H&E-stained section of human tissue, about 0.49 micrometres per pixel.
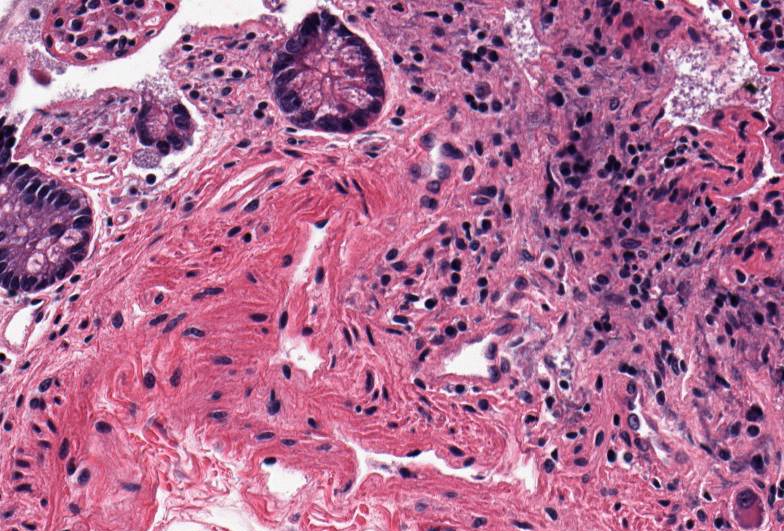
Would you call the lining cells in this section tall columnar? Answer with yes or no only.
Yes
